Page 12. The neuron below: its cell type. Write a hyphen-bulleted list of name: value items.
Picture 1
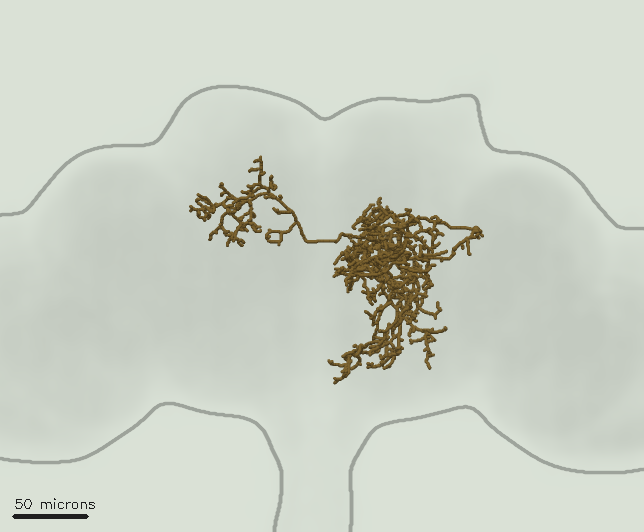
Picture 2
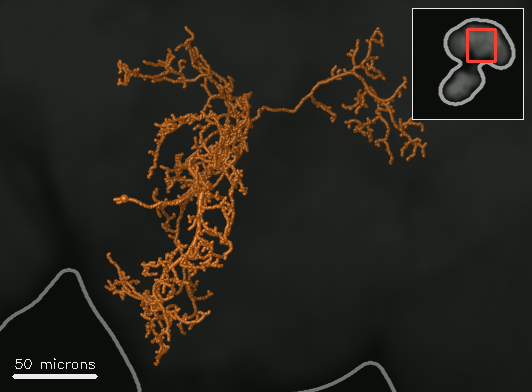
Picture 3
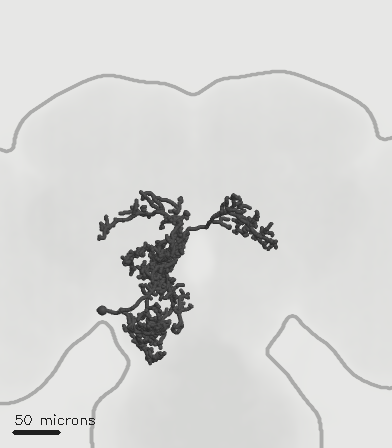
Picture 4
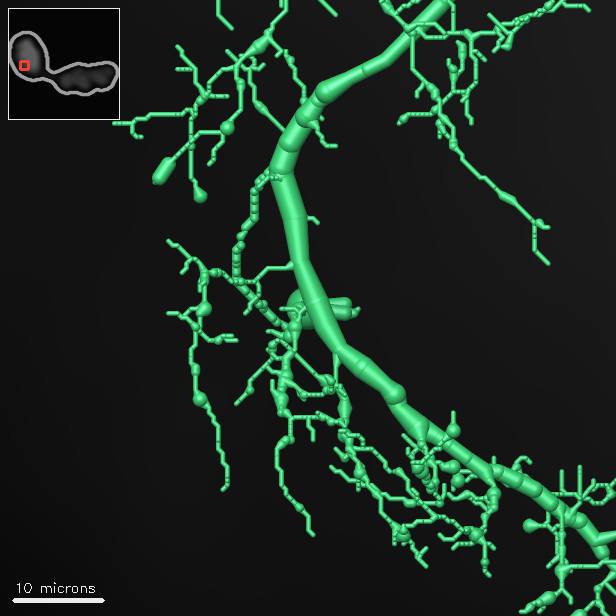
- cell type: VES087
